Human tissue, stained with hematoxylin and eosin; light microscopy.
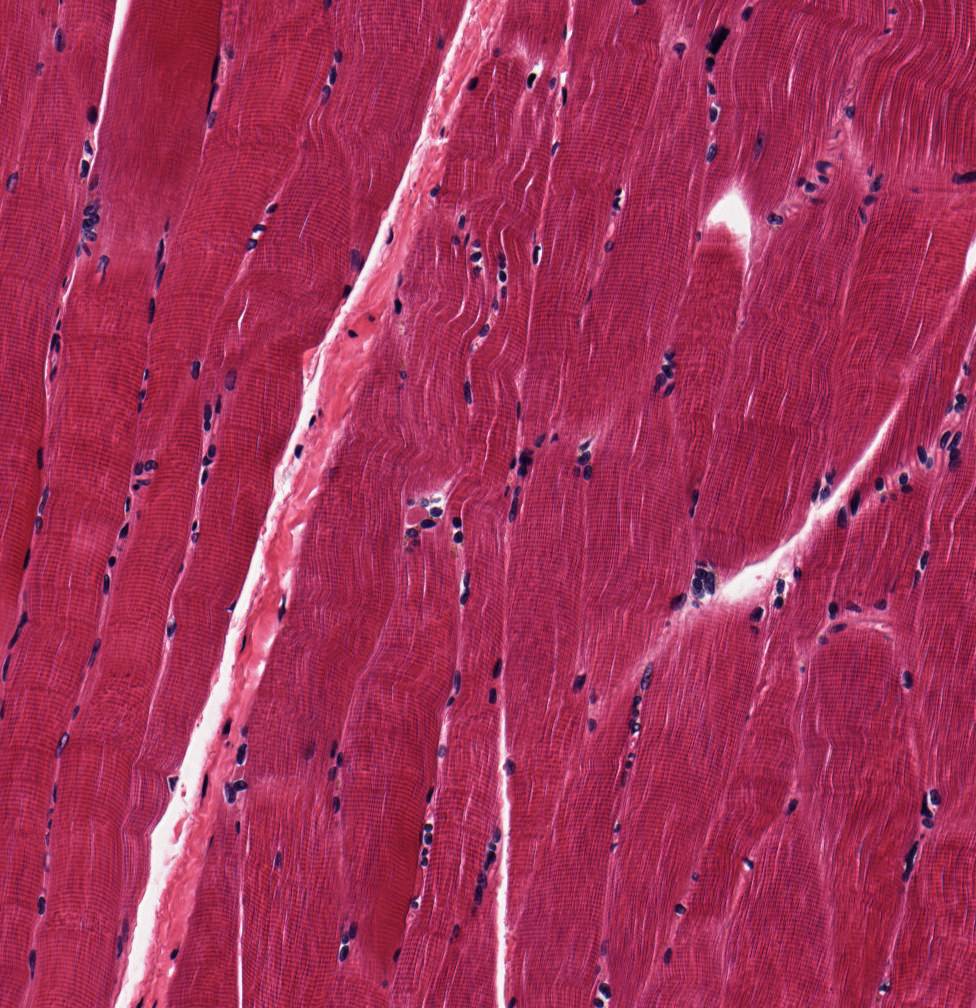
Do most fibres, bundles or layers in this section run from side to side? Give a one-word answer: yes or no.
No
